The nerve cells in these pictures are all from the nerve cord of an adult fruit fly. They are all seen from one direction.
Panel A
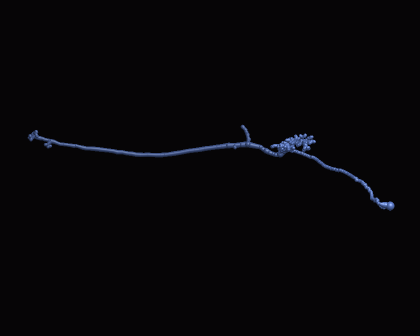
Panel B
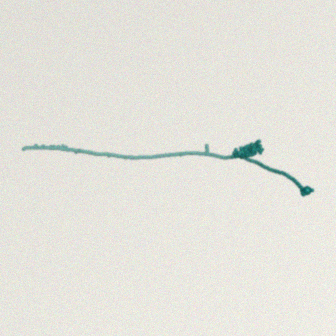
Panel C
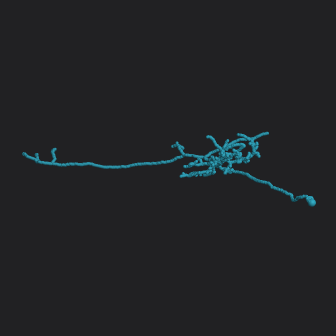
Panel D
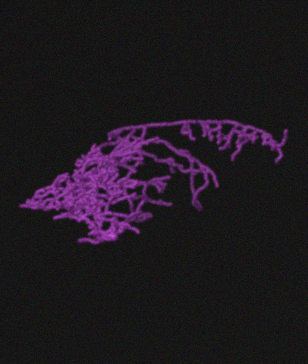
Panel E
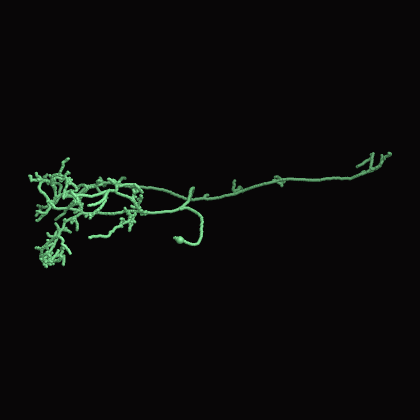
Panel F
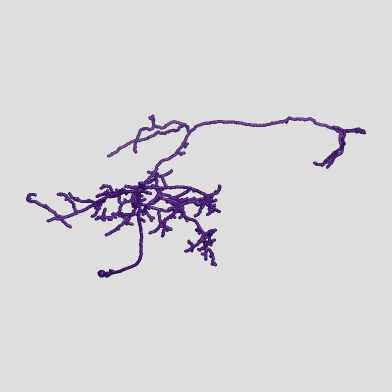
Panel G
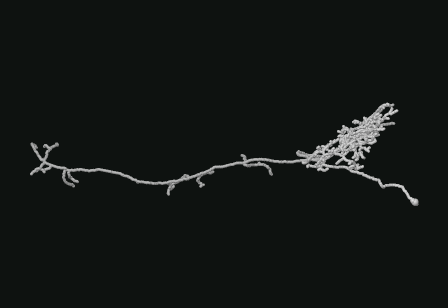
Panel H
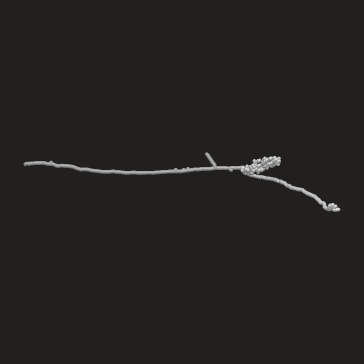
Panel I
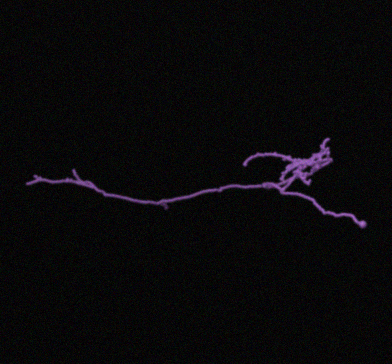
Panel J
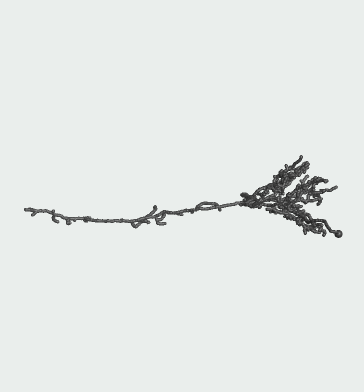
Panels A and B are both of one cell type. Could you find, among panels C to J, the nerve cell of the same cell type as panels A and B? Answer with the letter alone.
H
